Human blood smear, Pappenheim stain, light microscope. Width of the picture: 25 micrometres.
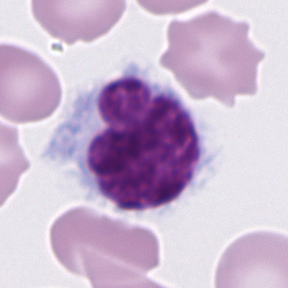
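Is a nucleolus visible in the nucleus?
No.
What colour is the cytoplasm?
Pale blue, without coarse dark granules.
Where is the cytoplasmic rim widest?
On the left side of the nucleus.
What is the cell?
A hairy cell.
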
